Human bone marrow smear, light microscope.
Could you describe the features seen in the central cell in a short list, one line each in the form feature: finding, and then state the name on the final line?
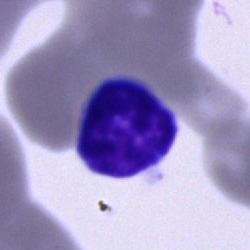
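Nuclear stain: deep blue-purple.
Chromatin: dense and dark, a few paler patches near the centre.
Granules: none seen.
Vacuoles: none visible.
Cell type: lymphocyte.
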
